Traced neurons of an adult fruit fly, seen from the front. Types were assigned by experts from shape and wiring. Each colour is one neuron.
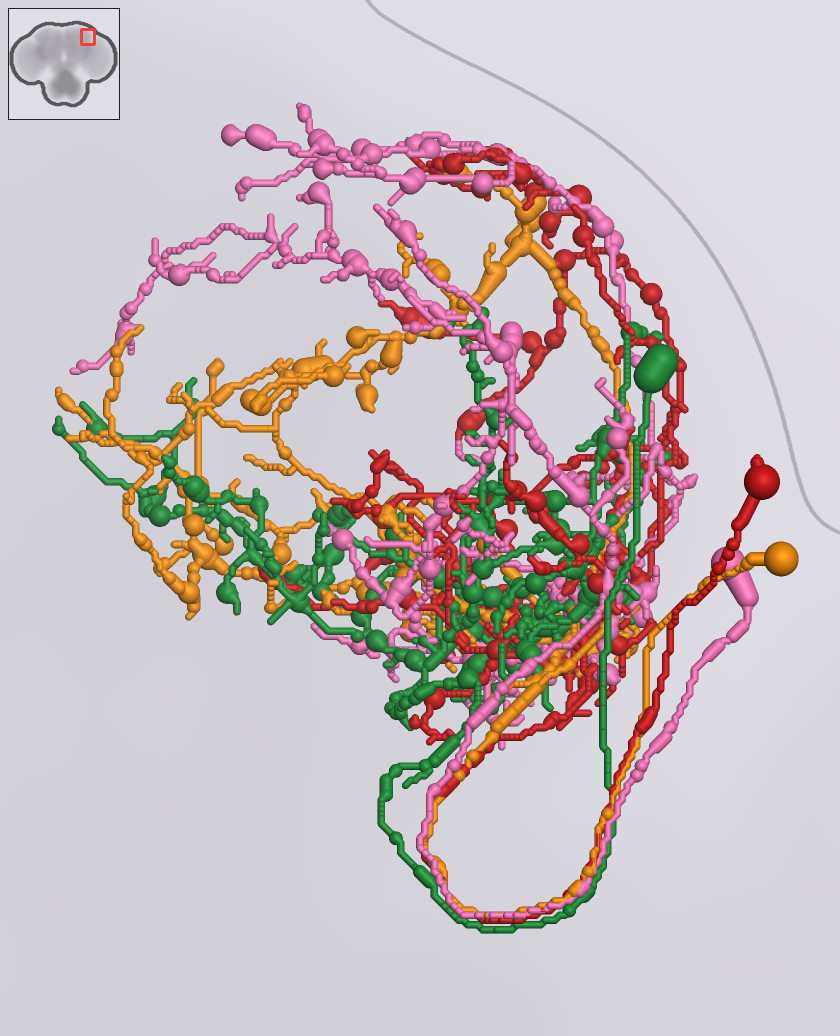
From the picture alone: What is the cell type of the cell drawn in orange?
LHAV4g6_a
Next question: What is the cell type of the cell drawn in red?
LHAV4g7_a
